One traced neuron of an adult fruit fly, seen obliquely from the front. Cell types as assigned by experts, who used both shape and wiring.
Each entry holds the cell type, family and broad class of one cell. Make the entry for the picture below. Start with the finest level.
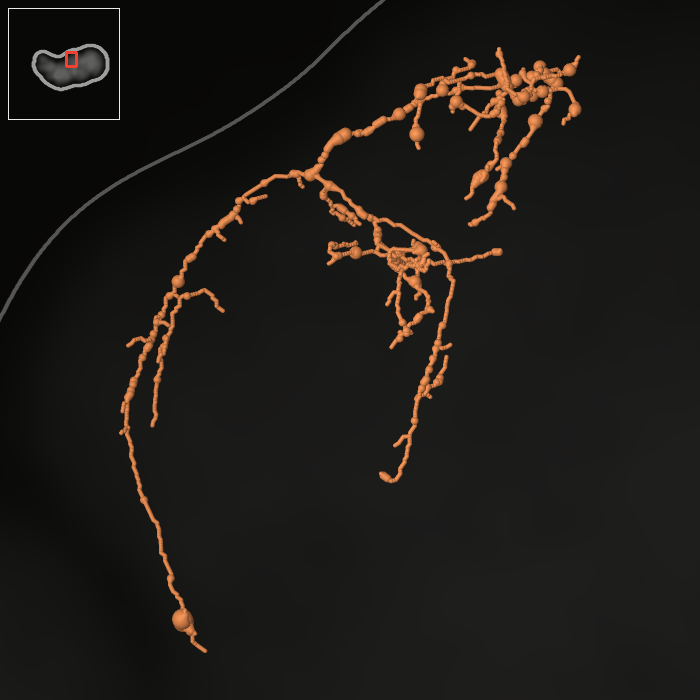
CB1987; hemilineage SLPpl3; central-brain intrinsic neuron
